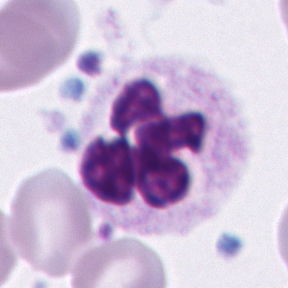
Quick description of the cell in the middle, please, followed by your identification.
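The chromatin of this cell is dense, dark purple and coarsely clumped. Around it lies abundant pale pinkish-lilac cytoplasm, with fine granules of the same pinkish-lilac tone scattered throughout. No vacuoles are seen in the cytoplasm. This is a segmented neutrophil.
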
